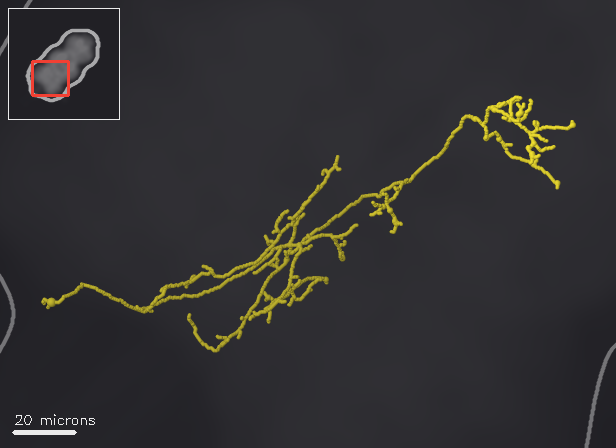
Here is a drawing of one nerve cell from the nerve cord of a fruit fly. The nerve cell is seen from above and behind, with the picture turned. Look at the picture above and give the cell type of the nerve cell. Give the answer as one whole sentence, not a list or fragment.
Regarding its cell type, the nerve cell is IN09B053.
